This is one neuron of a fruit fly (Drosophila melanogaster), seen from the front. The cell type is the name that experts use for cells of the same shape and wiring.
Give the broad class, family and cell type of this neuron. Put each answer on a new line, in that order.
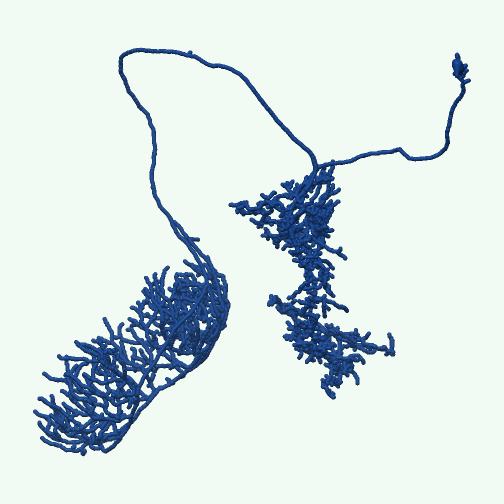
visual centrifugal neuron
OLVC
OLVC2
